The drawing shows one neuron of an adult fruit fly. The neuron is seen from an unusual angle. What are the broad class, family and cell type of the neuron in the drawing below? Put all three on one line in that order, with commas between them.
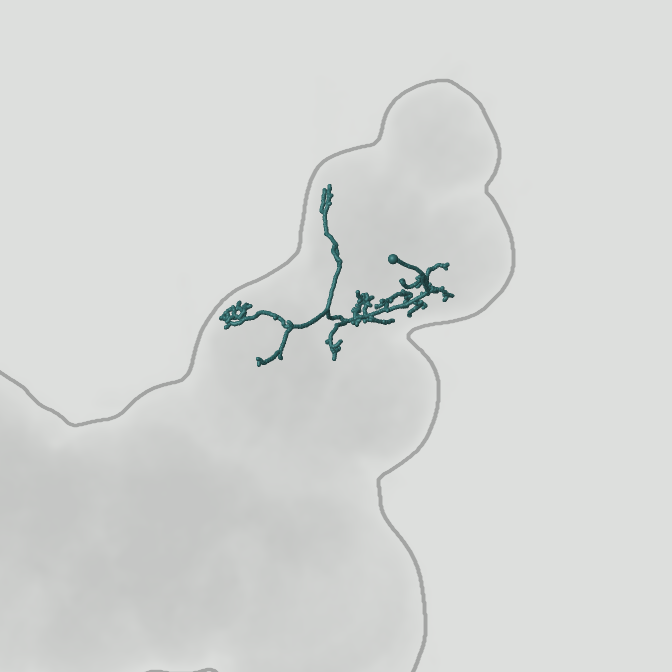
nerve-cord intrinsic neuron, hemilineage 18B, IN18B054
